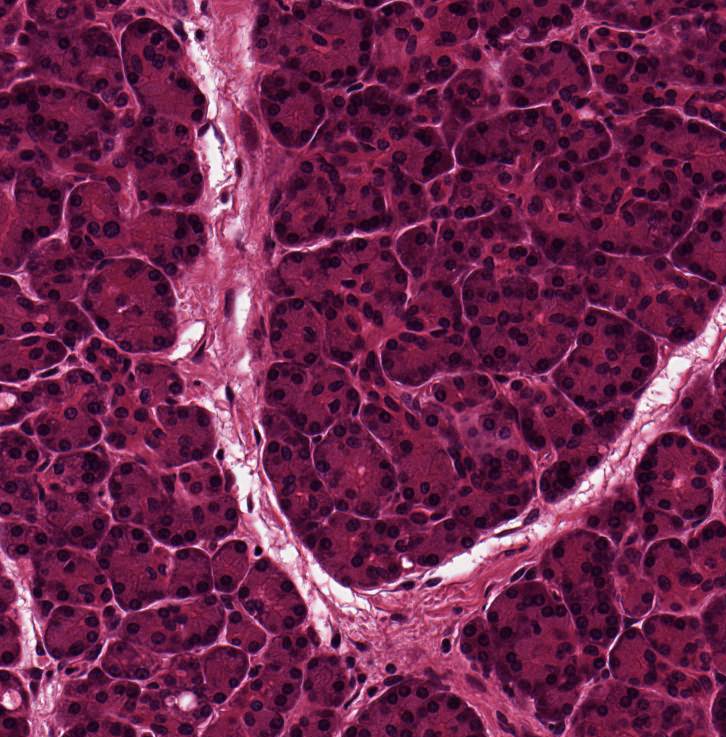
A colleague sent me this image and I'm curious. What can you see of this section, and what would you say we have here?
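Acini small, rounded clusters of cells; central lumens tiny or barely visible. Acinar cytoplasm deeply stained purple-red, filling most of each cell. Nuclei round, dark, toward the outer edge of each acinus rather than beside the centre. Tissue: pancreas.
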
